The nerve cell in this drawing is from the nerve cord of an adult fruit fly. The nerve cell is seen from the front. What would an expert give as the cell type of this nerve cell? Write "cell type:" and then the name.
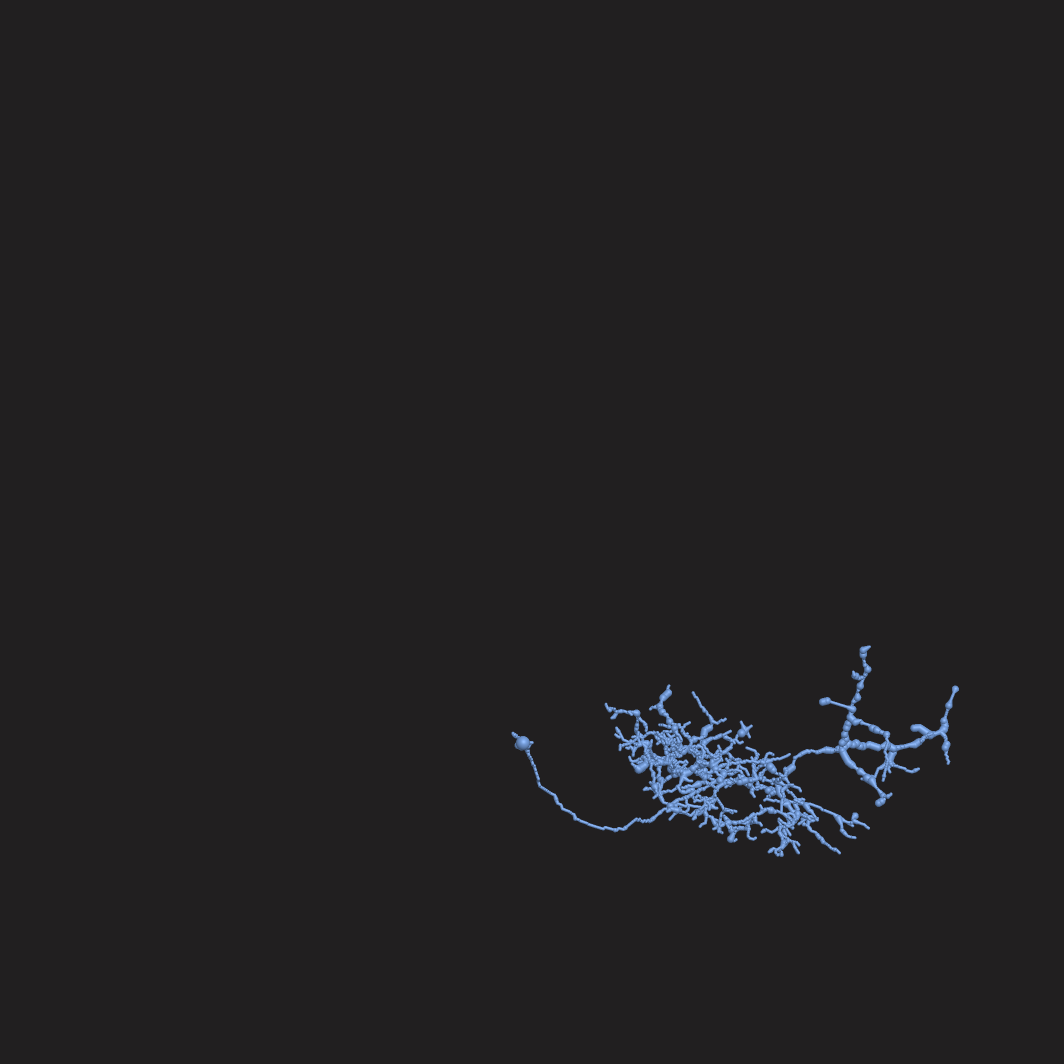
cell type: IN13B054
